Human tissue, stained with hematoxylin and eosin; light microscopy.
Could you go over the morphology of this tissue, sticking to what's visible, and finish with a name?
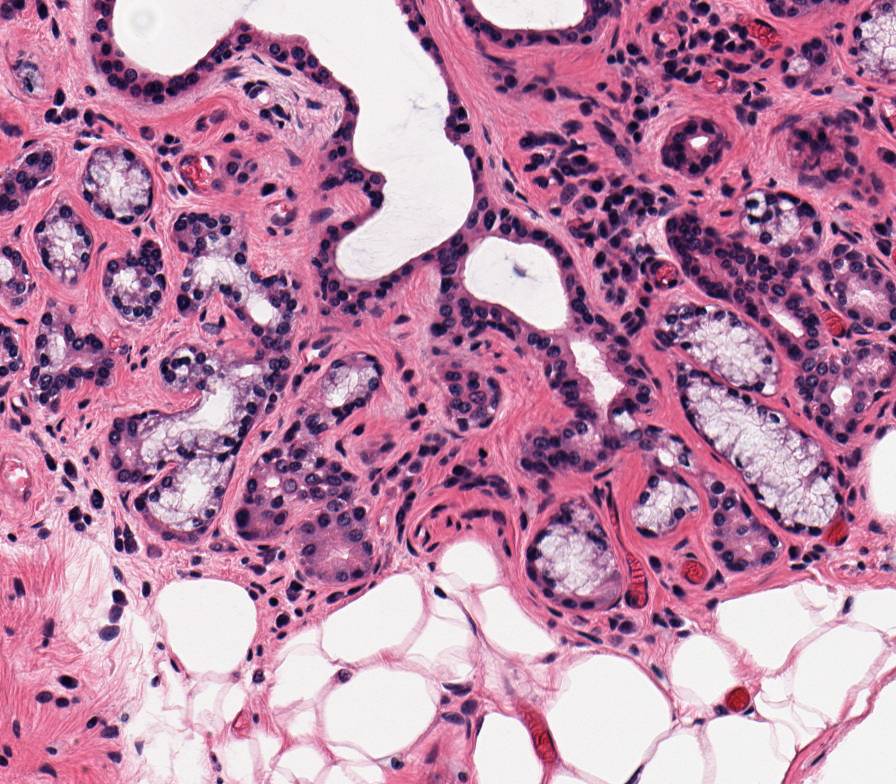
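Across the upper two-thirds, small rounded glandular units are packed in pink fibrous tissue, with fat along the bottom edge. Many acini, I note, are made of mucous cells: pale, foamy, bubbly cytoplasm and small dark nuclei pressed to the cell base. Between units the stroma is dense pink collagen with scattered spindle-shaped nuclei. The fat below is large empty adipocytes with thin membranes. This is minor salivary gland.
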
